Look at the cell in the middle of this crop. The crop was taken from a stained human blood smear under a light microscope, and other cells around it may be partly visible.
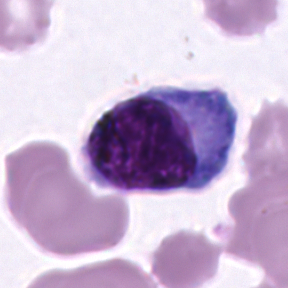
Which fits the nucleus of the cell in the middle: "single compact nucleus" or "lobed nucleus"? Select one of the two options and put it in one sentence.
The nucleus is one round, oval or kidney-shaped compact mass, not lobed or folded.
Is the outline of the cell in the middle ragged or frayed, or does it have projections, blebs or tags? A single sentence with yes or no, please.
No, the cell is bounded by a smooth, even outline.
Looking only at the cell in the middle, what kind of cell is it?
plasma cell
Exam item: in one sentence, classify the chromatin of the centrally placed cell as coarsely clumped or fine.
This nucleus has coarsely clumped chromatin.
